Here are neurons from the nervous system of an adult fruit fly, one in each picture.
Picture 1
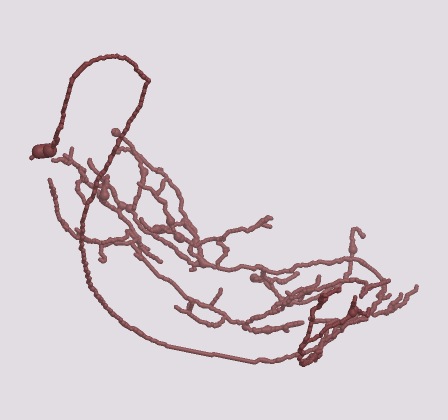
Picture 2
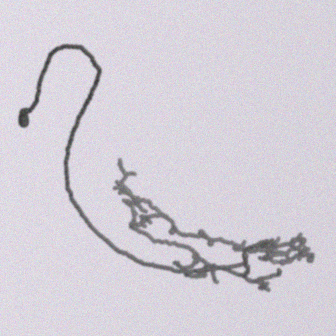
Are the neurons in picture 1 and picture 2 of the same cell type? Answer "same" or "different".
different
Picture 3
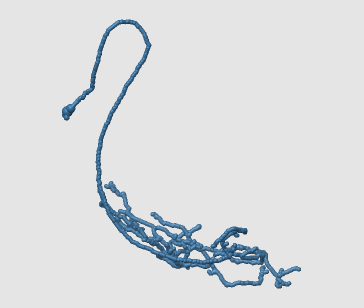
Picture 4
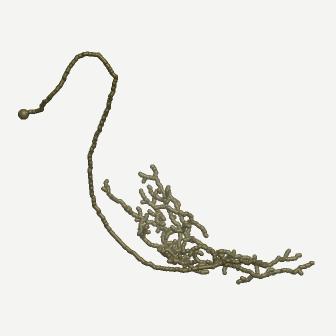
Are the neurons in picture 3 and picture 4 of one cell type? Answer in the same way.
same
